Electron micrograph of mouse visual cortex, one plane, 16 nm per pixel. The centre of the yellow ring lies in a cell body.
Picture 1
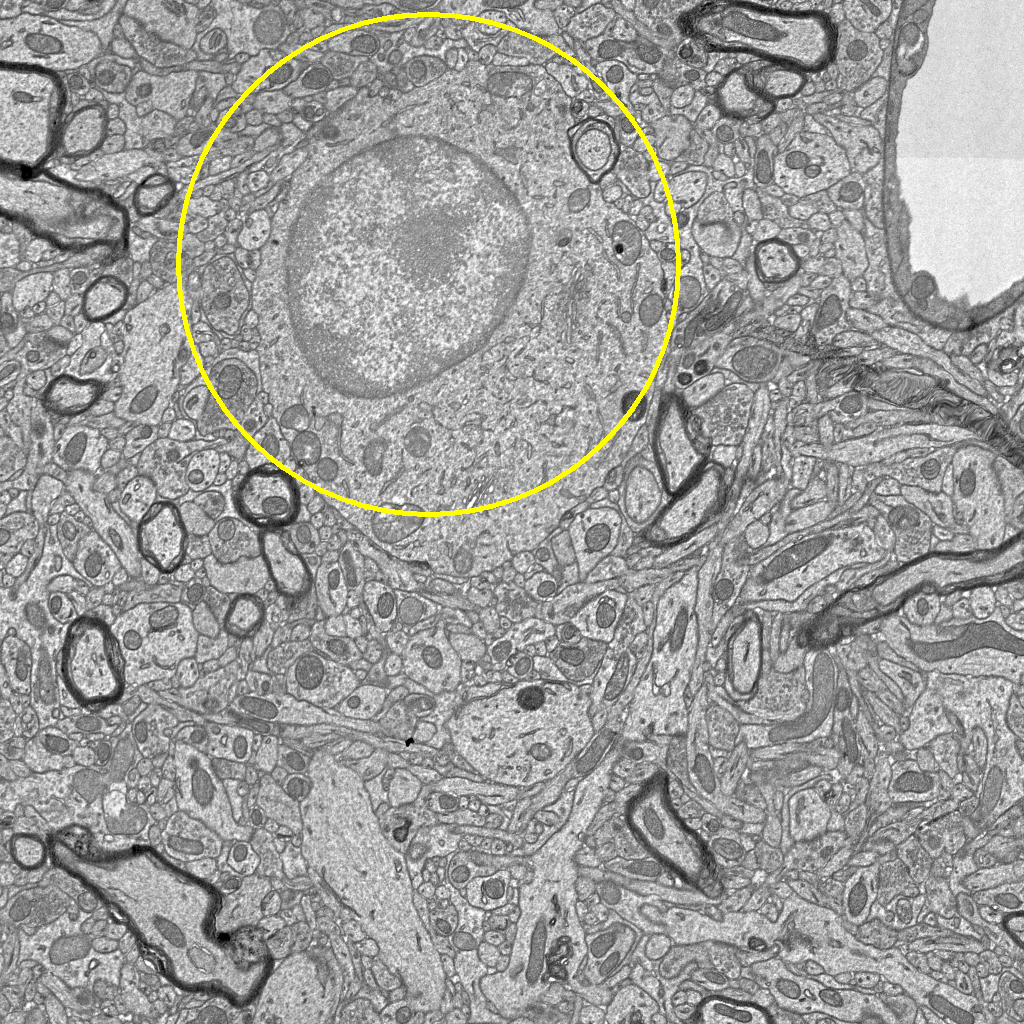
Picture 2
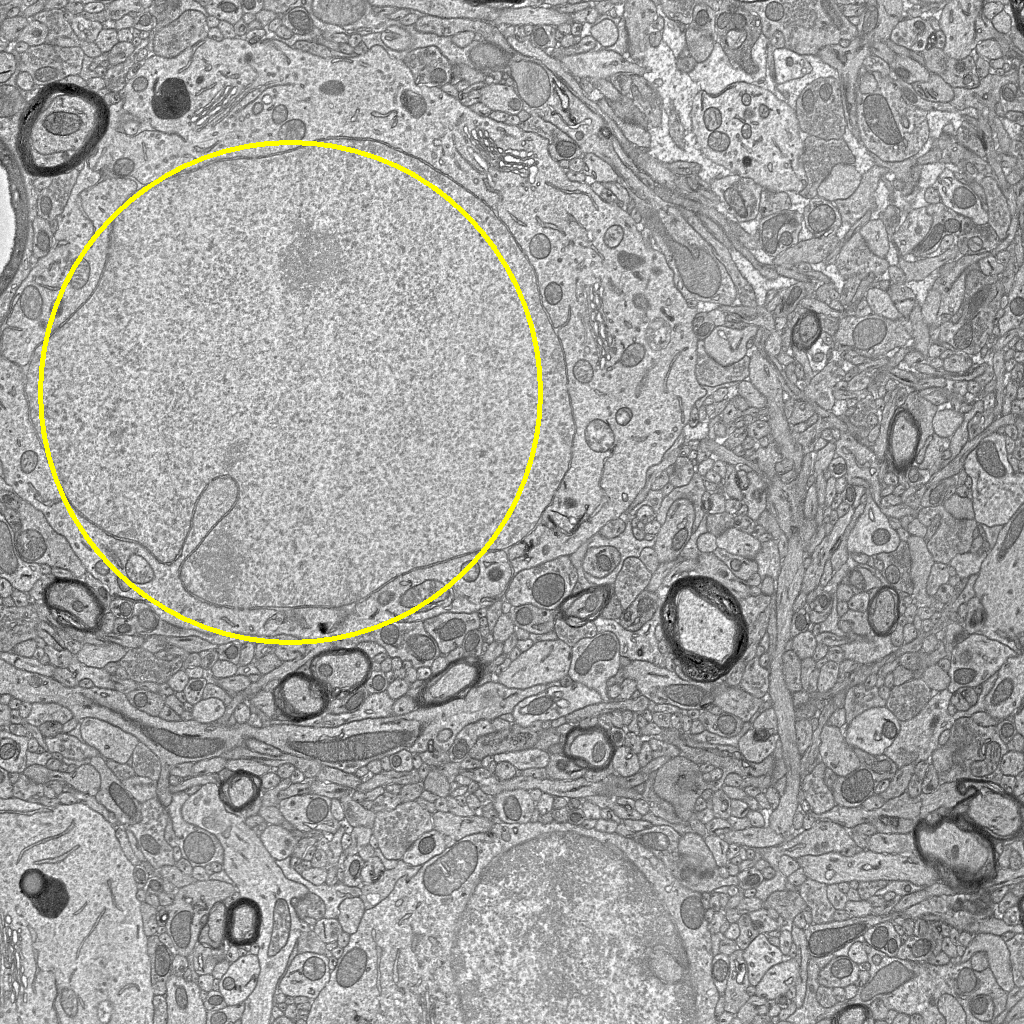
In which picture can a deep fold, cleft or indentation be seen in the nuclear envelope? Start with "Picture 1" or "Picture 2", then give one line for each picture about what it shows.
Picture 2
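In picture 1: The nuclear envelope shows no deep infoldings.
In picture 2: The nuclear envelope makes one deep, narrow loop-shaped fold into the nucleus at its lower left.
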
